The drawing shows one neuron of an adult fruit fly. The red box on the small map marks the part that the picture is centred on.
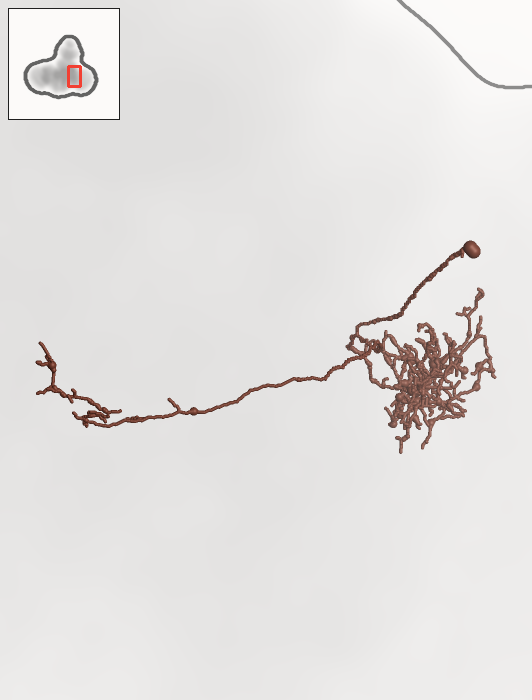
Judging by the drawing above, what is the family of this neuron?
hemilineage VPNd2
